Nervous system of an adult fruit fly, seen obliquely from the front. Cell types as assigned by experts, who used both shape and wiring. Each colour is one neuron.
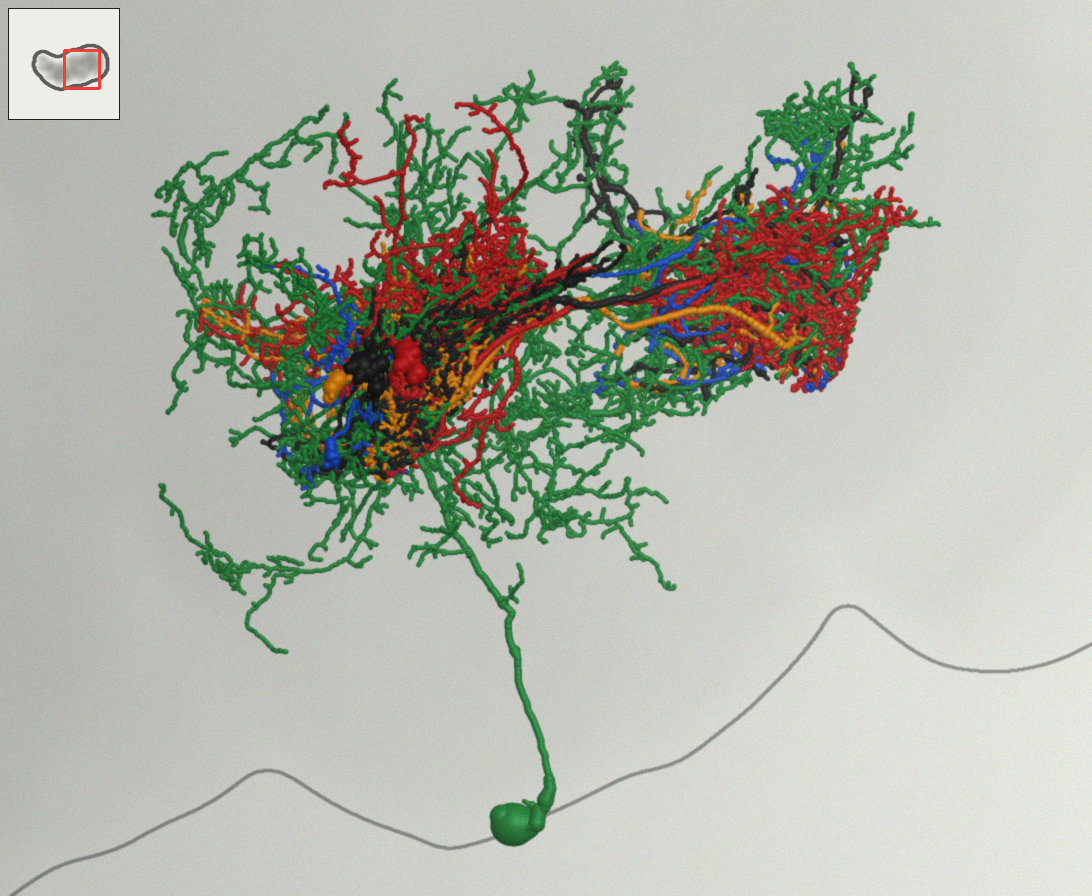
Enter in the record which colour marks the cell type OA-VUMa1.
green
